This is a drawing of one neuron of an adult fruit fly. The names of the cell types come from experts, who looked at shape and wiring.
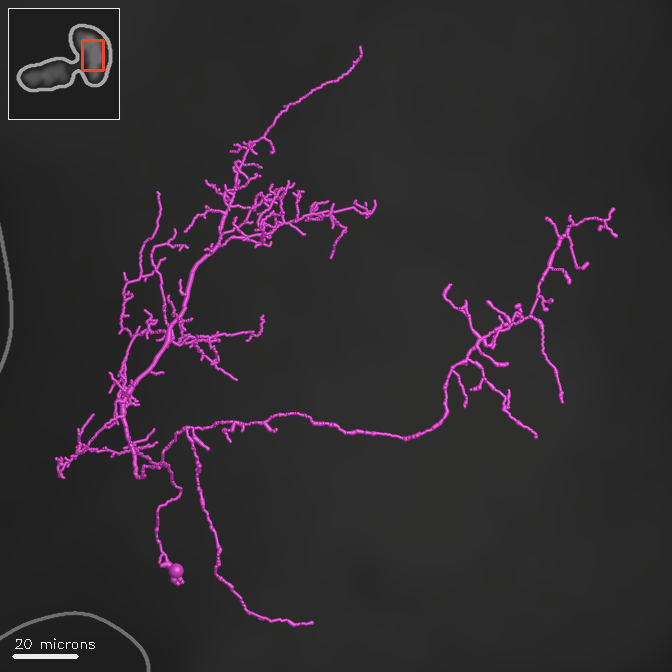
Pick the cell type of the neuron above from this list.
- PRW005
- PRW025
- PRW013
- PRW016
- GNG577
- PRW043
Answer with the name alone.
GNG577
